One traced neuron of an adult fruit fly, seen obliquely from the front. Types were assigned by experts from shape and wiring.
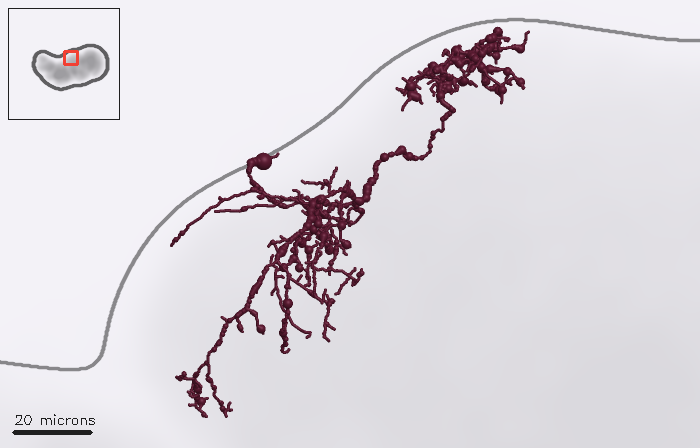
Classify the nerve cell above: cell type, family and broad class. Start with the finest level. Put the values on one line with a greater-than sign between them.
LHAV6i2_b > hemilineage LHp2 > central-brain intrinsic neuron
